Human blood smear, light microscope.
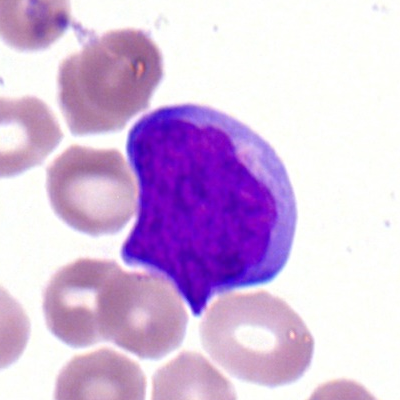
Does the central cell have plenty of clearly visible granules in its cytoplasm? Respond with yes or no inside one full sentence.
No, there are no visible granules in its cytoplasm.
